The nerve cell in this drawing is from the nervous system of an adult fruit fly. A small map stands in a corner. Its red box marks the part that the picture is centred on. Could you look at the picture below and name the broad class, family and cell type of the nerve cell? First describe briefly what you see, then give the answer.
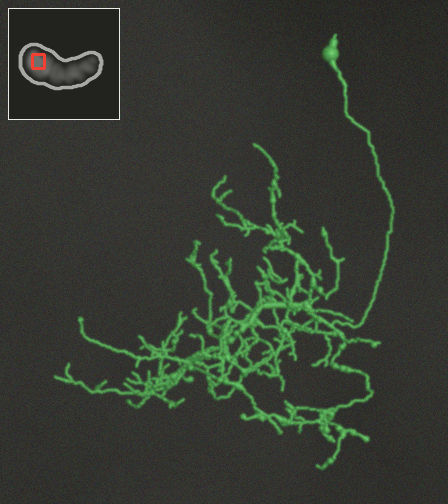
Its cell body lies at the upper right of the picture. The picture shows dozens of branch ends. It is a central-brain intrinsic neuron. Its family is hemilineage PSp1. The cell type is CB1958.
